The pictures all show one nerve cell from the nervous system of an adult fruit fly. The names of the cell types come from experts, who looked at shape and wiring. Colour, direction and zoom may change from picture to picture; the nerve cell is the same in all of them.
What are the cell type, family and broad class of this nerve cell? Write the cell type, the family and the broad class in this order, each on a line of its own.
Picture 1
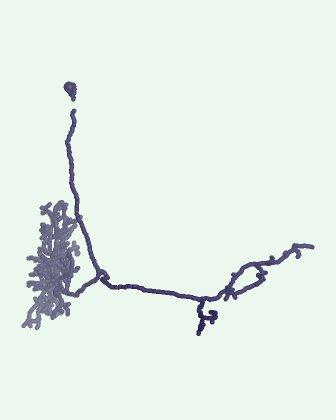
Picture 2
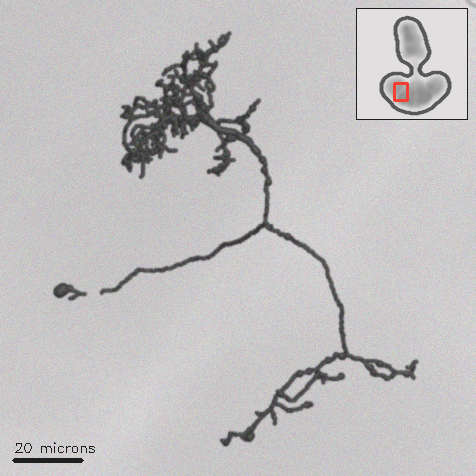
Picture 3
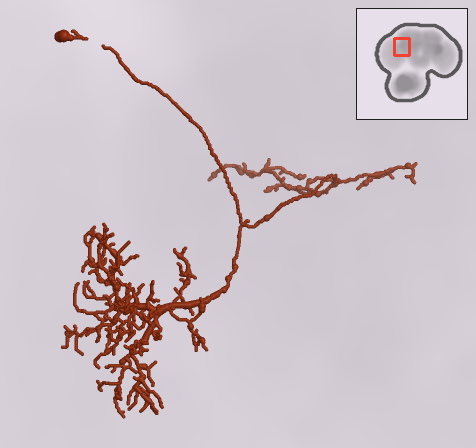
LC11
hemilineage VPNp3
visual projection neuron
